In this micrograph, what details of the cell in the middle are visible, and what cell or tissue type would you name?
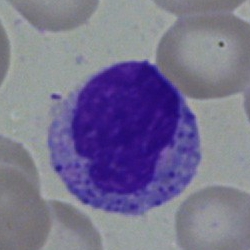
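Let me start with the nucleus: it sits off-centre, toward the upper part of the cell. Its chromatin stains deep purple and looks fairly dense. Around it, the cytoplasm is a pale greyish-lilac, with dark purple granules scattered through it. This is a myelocyte.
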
